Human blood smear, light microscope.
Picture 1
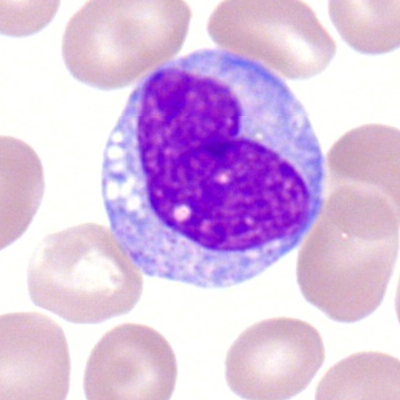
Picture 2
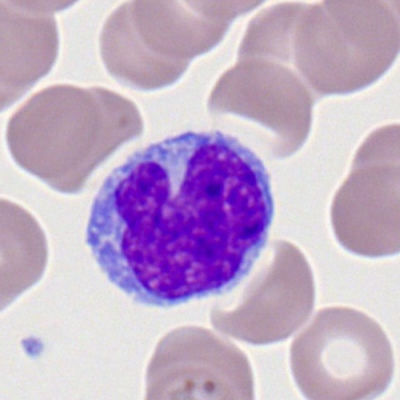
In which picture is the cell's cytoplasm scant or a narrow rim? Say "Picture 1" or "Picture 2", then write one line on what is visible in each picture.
Picture 2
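What picture 1 shows: The cytoplasm is abundant and pale grey-blue.
What picture 2 shows: The nucleus fills most of the cell.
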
